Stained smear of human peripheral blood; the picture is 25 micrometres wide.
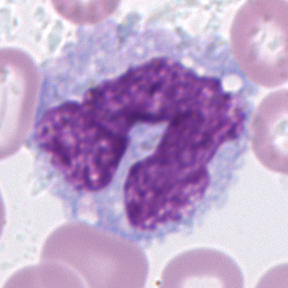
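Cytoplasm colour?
Pale grey-blue; one small round clear vacuole at upper right of nucleus.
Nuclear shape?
Horseshoe, opening facing down.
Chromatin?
Purple, mottled, paler spots between darker strands.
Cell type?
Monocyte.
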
